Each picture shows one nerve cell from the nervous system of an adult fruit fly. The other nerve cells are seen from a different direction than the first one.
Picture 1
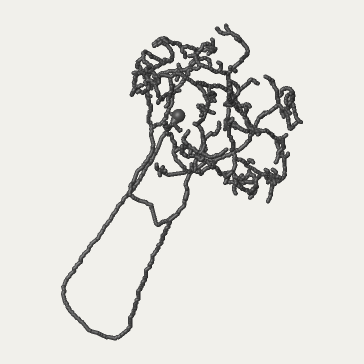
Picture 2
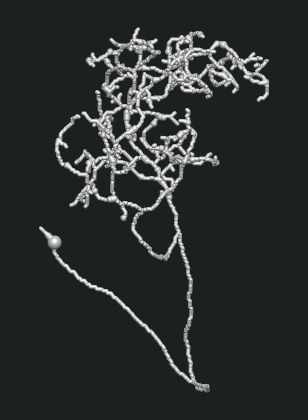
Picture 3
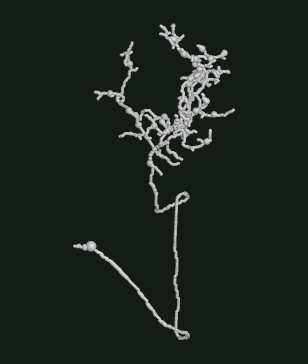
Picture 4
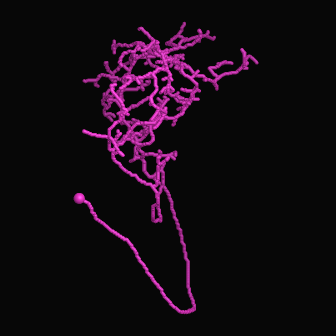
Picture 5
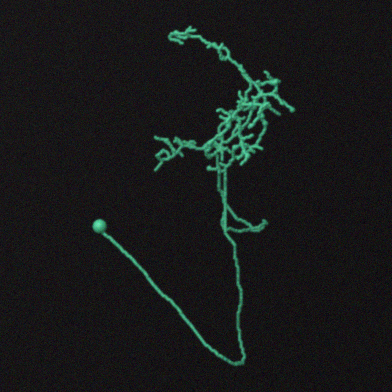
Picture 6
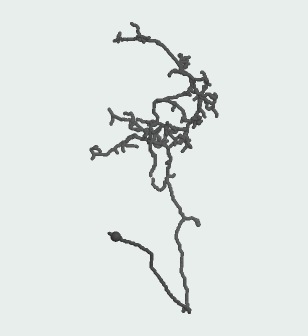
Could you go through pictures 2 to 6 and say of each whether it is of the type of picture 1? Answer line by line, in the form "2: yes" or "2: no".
2: yes
3: no
4: yes
5: no
6: no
